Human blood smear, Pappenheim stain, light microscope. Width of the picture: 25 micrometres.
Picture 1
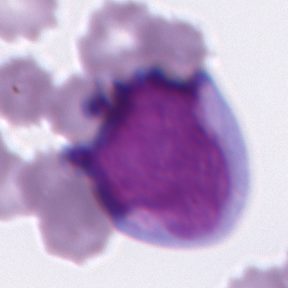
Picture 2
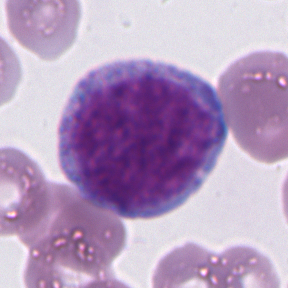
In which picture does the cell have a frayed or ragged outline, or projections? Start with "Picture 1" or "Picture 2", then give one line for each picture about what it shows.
Picture 1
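In picture 1: Ragged dark blue projections stand out from the upper-left edge.
In picture 2: The cell's outline is round and smooth.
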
